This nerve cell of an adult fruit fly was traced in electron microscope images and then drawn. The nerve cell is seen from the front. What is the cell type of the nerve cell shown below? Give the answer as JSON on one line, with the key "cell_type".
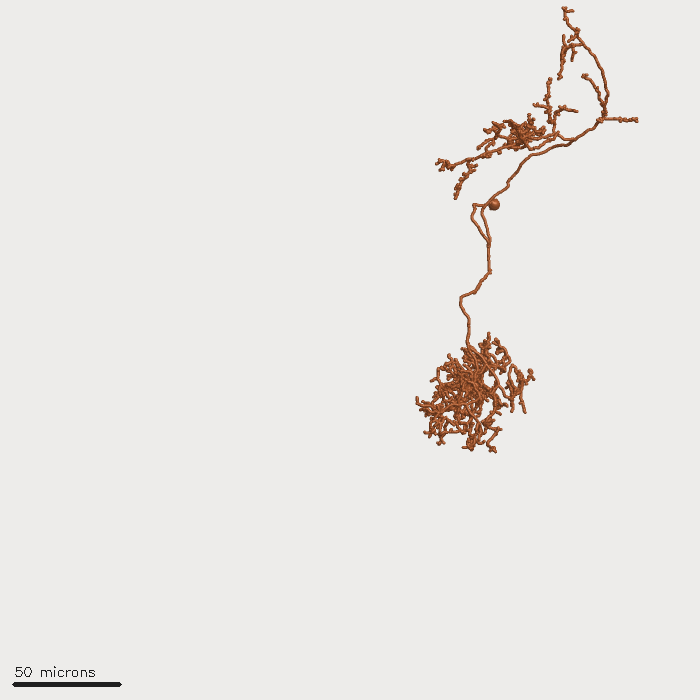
{"cell_type": "LoVP34"}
